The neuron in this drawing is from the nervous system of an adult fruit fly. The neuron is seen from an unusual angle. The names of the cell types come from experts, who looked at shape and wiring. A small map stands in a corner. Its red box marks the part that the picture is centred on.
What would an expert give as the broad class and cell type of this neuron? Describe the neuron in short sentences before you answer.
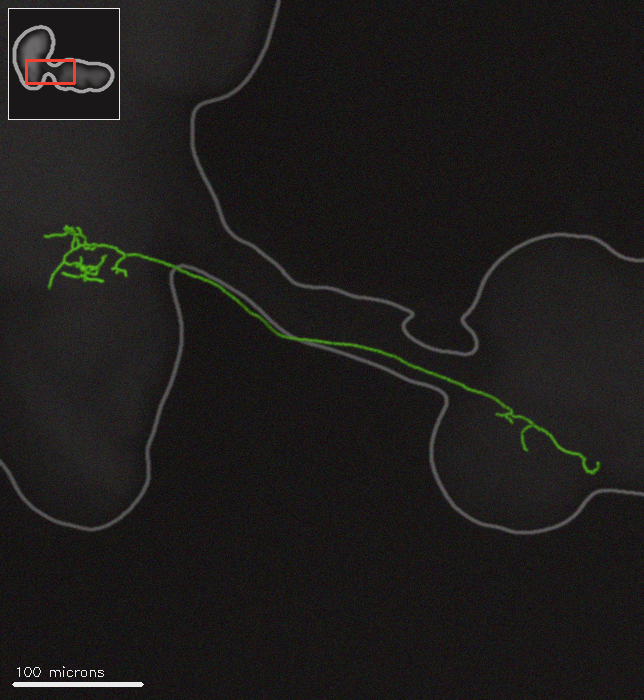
It reaches both the brain and the nerve cord, passing through the neck. By the scale bar it is about 450 microns wide in this view. Its broad class is sensory neuron descending to the nerve cord. The cell type is LN-DN1.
